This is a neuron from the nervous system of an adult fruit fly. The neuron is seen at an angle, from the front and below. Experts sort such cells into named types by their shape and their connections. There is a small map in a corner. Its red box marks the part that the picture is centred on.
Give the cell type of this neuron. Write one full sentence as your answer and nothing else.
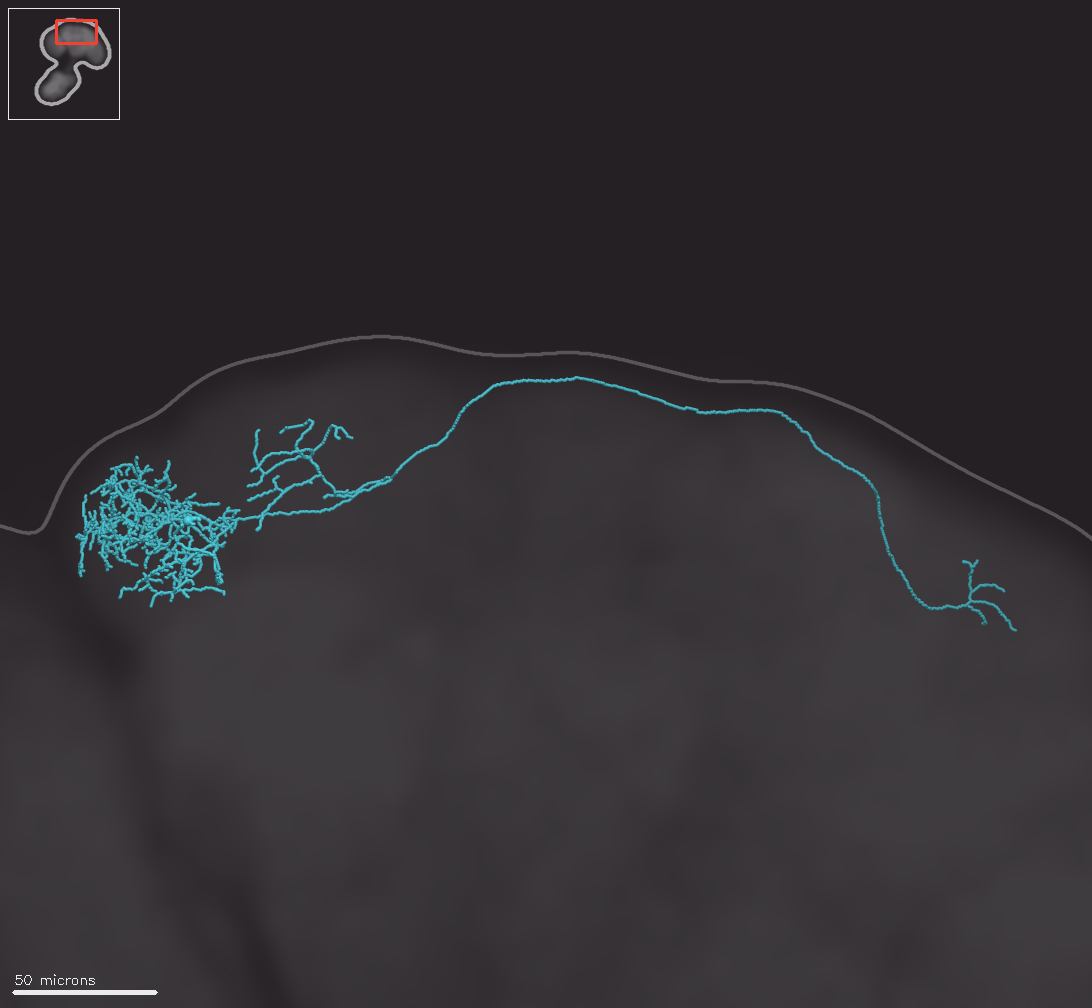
For this neuron, the cell type is CB0994.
